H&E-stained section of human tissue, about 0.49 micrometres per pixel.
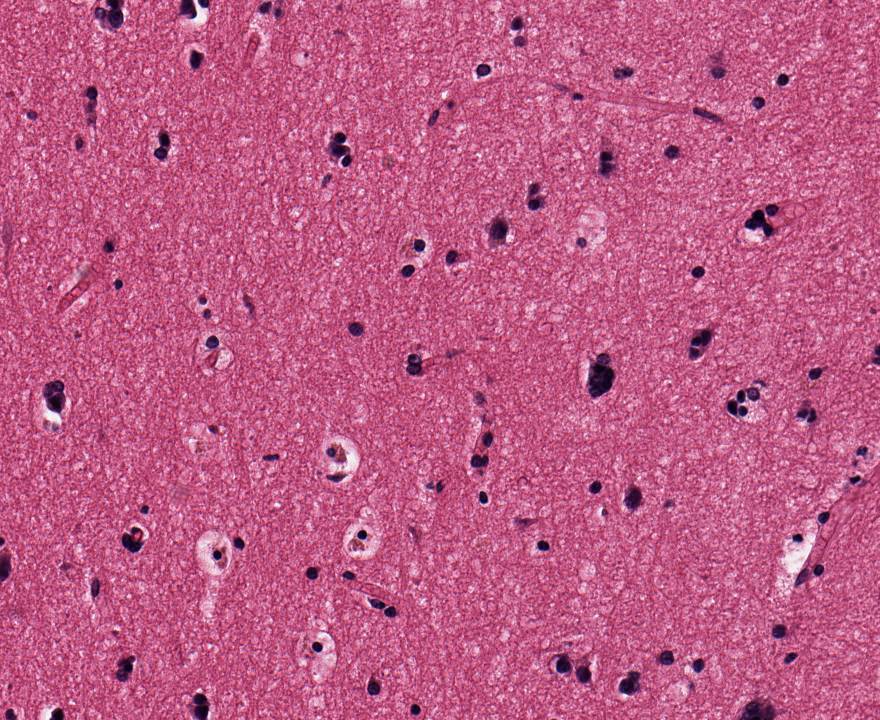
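Cerebral cortex. Across the whole field I see a continuous, evenly pink, finely fibrillary matrix, with no epithelium, glands or fat. Small, round, dark nuclei with scant visible cytoplasm are scattered singly. Some larger cells, one right of centre for instance, are closely ringed by small groups of two to five dark nuclei. Many cells sit within clear empty halos apart from the matrix, consistent with shrinkage artefact.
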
